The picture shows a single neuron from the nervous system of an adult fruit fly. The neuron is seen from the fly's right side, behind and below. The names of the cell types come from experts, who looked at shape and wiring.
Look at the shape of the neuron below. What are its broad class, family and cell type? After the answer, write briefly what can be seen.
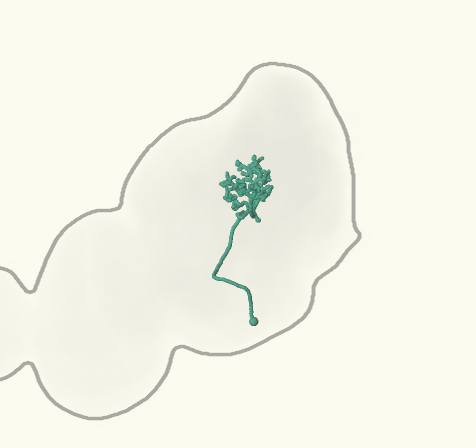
It is a central-brain intrinsic neuron. Its family is hemilineage LALv1_dorsal. Its cell type is FB2C. The cell body can be seen at the bottom of the picture. In this view it is more than twice as tall as it is wide.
